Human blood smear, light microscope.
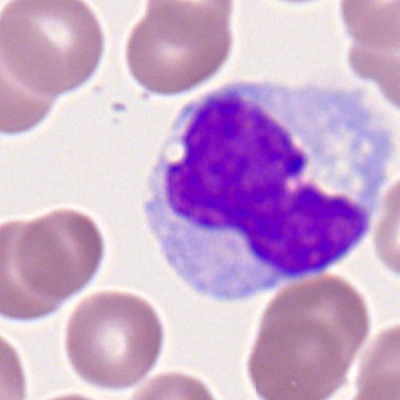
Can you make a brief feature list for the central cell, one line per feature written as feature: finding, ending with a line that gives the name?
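Nucleus: indented, so it looks kidney-like
Chromatin: mottled, lighter and darker patches
Cytoplasm: pale grey-blue
Clear spot: small and round, at the nucleus's left edge
Name: monocyte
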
